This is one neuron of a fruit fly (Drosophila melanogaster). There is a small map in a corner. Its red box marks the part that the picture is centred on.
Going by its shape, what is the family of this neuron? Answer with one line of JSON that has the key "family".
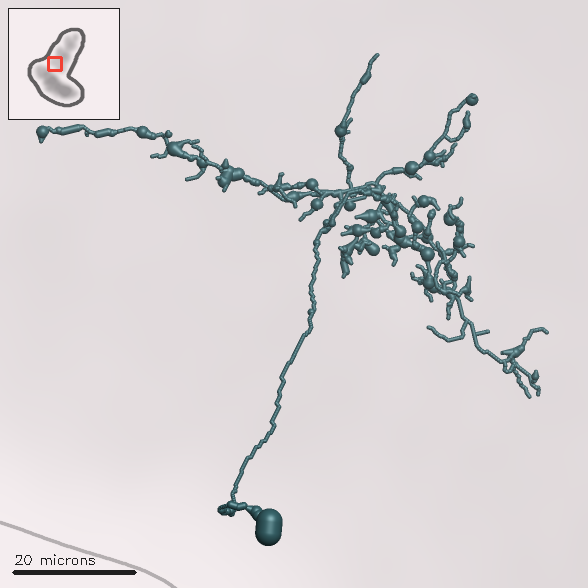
{"family": "hemilineage 09A"}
